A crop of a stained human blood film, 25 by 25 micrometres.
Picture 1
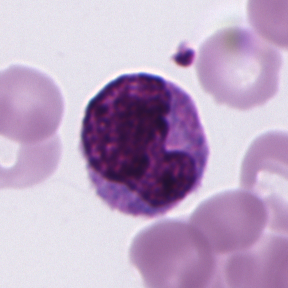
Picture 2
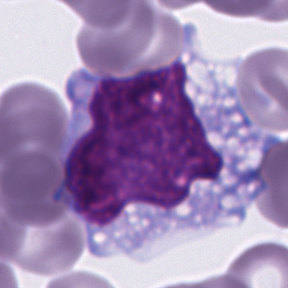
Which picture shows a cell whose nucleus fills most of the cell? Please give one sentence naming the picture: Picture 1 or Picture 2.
In picture 1, the nucleus fills most of the cell.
